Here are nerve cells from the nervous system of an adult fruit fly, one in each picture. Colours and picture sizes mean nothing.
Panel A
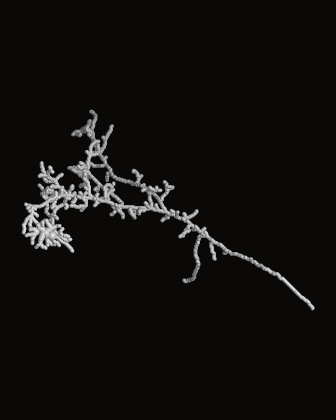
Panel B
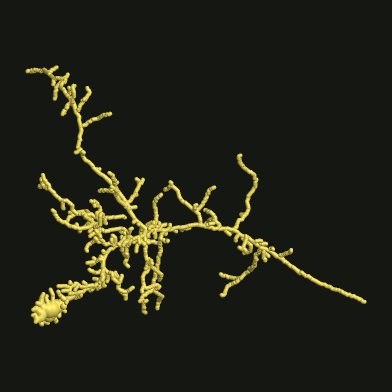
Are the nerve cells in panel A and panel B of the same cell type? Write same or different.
different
